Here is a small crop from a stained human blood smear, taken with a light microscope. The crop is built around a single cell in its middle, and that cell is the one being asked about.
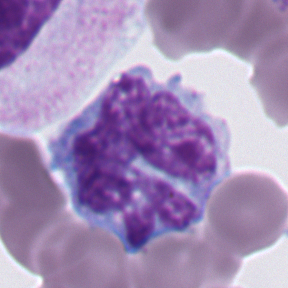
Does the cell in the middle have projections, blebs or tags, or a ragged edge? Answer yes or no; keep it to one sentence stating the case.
Yes, ragged or frayed parts, or projections, blebs or tags, are present on the cell's outline.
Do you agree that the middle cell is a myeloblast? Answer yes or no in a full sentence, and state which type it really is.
No, the cell in the middle is categorised as a monocyte, not a myeloblast.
